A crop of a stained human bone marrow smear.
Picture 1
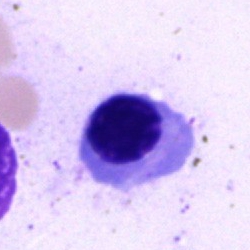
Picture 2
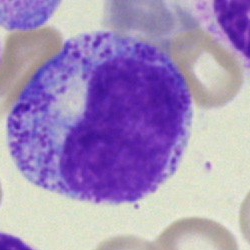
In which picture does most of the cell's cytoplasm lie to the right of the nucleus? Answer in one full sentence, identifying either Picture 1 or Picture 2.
What picture 1 shows is a cell with its nucleus toward the left.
